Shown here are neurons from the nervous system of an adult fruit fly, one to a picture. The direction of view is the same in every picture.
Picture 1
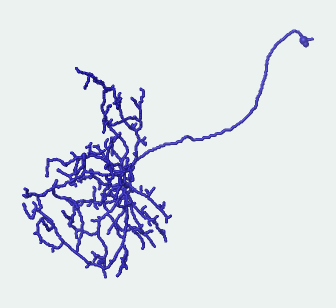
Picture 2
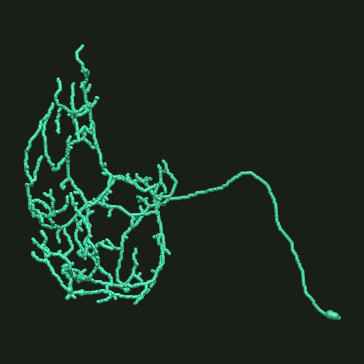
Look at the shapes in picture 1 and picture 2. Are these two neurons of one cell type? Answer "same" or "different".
different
